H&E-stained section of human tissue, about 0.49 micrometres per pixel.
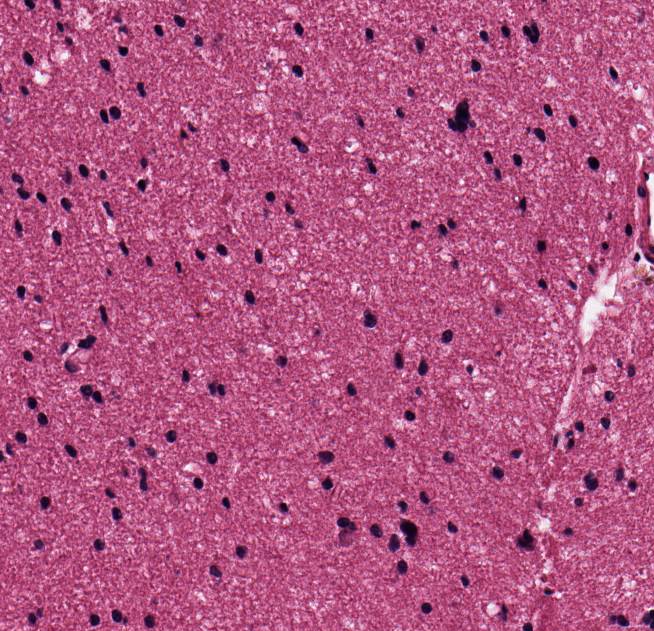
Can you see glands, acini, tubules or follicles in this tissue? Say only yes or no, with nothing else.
No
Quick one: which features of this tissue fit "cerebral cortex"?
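This field of cerebral cortex is a fine pink fibrillary meshwork, with nuclei scattered evenly through it and no organised units. The background is finely granular and speckled with tiny clear spaces. Most nuclei are small, round and dark, with little or no visible cytoplasm; a few sit in small clear halos.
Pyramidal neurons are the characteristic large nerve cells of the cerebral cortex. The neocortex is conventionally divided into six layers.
Set against these, the nuclei here are mostly small and spread evenly, forming no organised units.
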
